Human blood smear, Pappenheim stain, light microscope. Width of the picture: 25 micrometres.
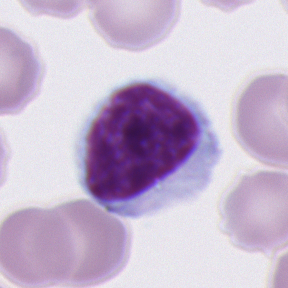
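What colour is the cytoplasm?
A pale blue-grey, and there are no vacuoles in it.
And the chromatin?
Dense, dark purple and coarsely clumped, with no nucleolus to be seen in the nucleus.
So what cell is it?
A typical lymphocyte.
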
